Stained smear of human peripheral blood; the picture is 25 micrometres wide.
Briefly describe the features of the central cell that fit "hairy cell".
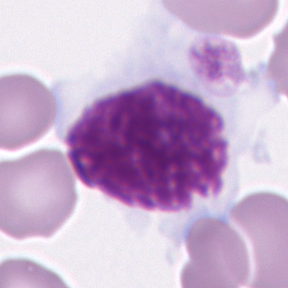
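What fits the hairy cell here is the outline: irregular and ragged rather than smoothly round.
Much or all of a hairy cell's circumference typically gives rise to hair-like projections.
The chromatin is dense, deep purple and coarsely clumped. The cytoplasm is very pale, faintly bluish-grey, and broader on the right side of the nucleus than on the left.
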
